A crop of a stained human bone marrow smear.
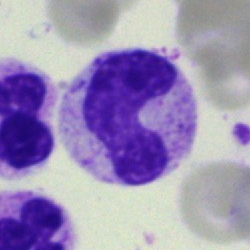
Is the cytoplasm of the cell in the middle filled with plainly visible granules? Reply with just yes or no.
Yes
